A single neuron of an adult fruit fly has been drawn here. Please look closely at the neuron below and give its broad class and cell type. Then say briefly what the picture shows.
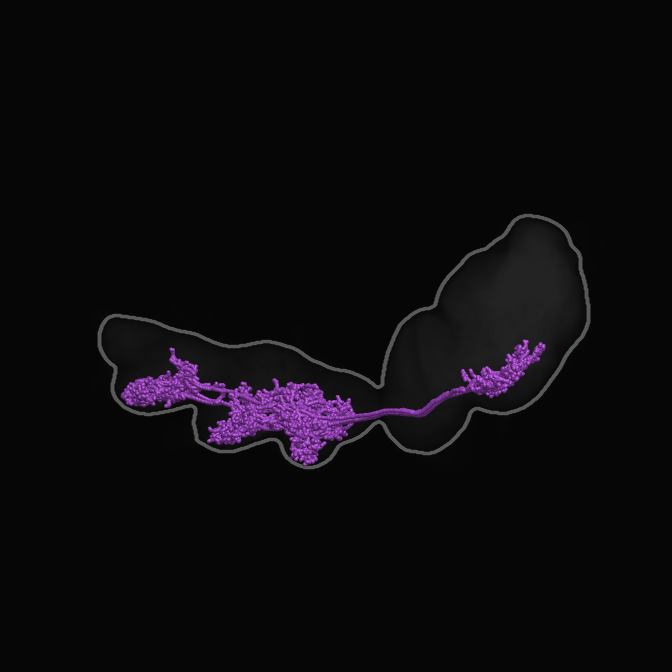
It is an ascending neuron. Its cell type is ANXXX005. As drawn here it is more than twice as wide as it is tall.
